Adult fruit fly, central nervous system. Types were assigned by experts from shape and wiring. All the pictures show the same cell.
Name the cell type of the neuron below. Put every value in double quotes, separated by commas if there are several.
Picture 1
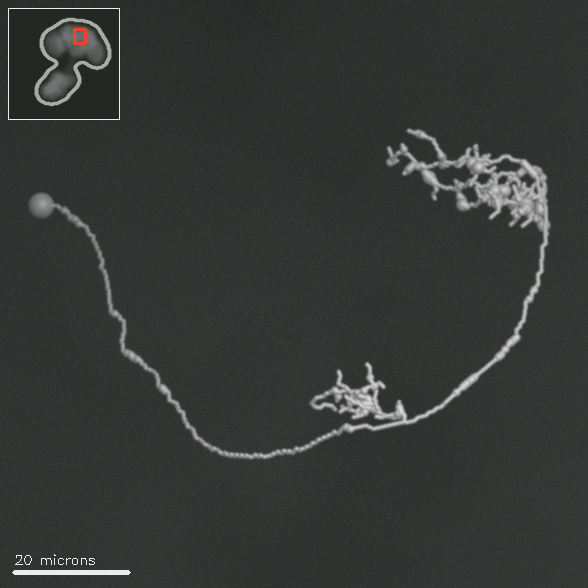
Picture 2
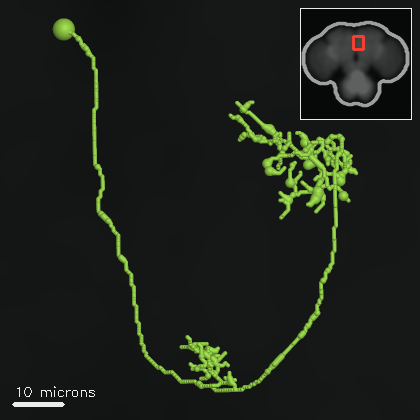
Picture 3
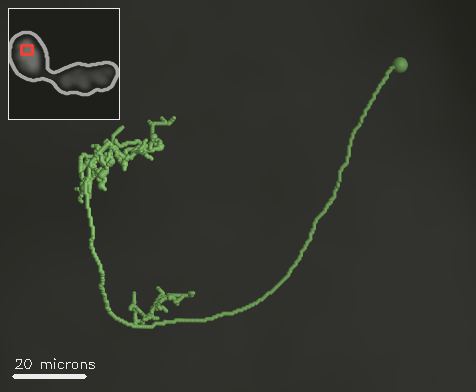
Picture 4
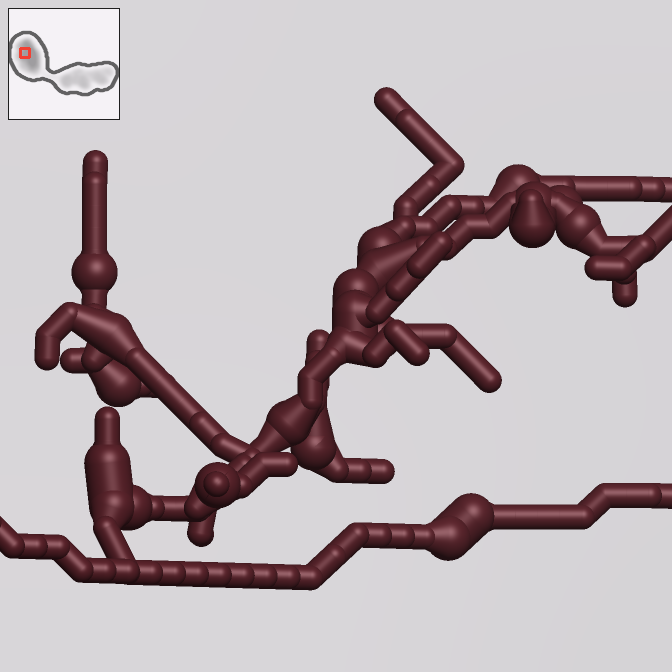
"vDeltaB"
